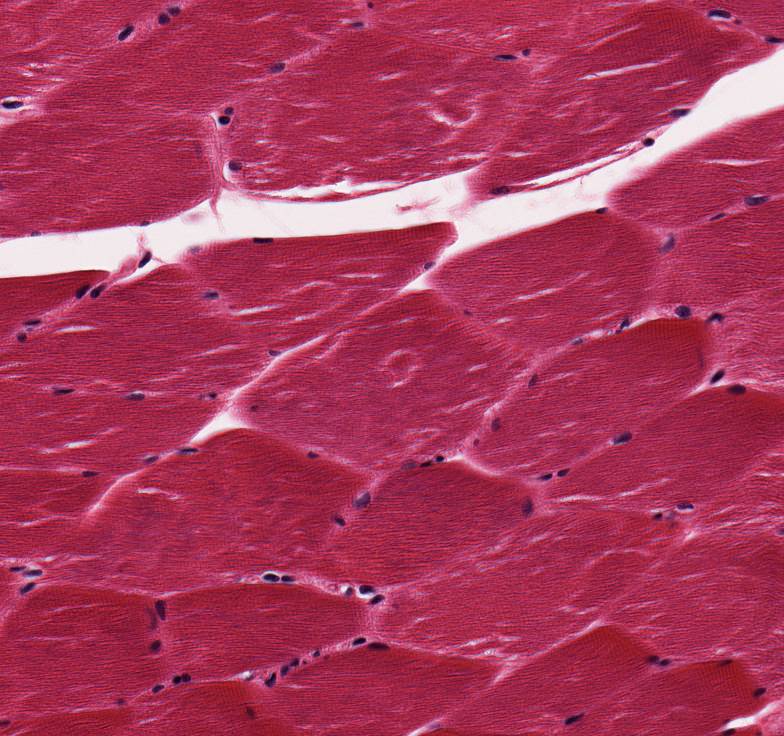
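Skeletal muscle, haematoxylin and eosin. Small, dark, flattened nuclei lie at the fibre edges rather than centrally. Fibre cytoplasm is deeply and evenly eosinophilic, and only thin strands of endomysium separate neighbouring fibres. No adipocytes are present in the field.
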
